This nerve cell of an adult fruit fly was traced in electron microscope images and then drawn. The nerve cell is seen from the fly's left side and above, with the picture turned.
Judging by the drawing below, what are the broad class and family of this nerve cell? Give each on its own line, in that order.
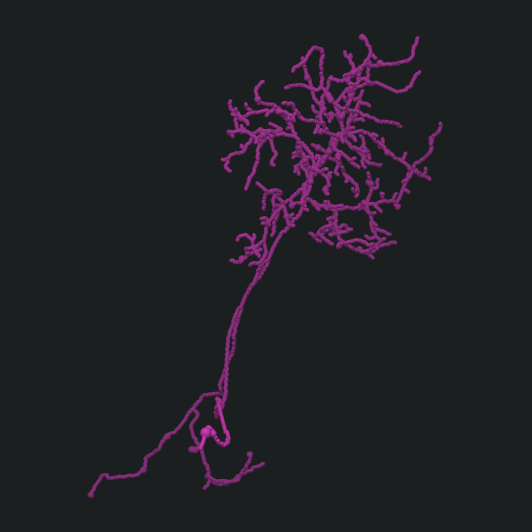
nerve-cord intrinsic neuron
hemilineage 23B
